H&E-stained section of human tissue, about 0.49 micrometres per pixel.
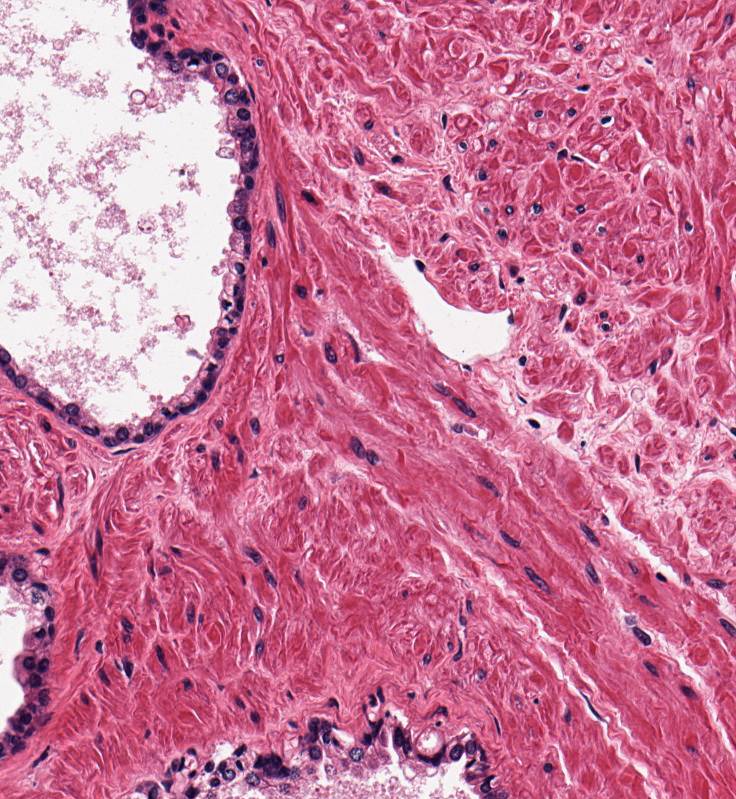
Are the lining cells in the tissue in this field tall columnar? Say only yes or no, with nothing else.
No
